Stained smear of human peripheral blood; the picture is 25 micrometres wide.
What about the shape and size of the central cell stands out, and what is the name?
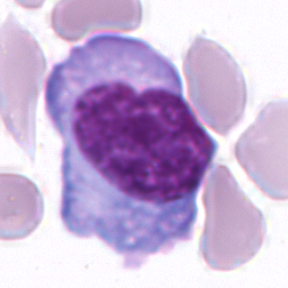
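Outline irregular, small blunt bulges along lower edge. Nucleus about 13 by 10 micrometres, off-centre to the right and close to the cell edge there, shallow notch in upper border. Cytoplasm abundant, widest below and left of nucleus. Plasma cell.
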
